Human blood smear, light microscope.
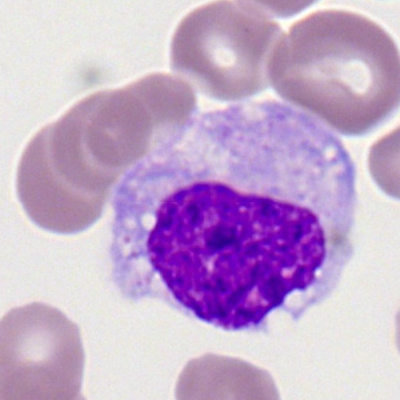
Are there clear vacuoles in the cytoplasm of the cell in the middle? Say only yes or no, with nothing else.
Yes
